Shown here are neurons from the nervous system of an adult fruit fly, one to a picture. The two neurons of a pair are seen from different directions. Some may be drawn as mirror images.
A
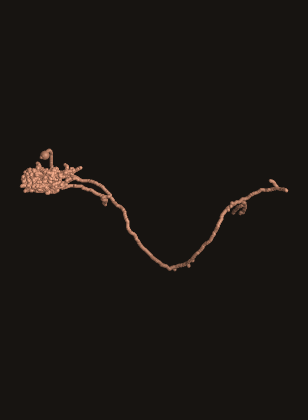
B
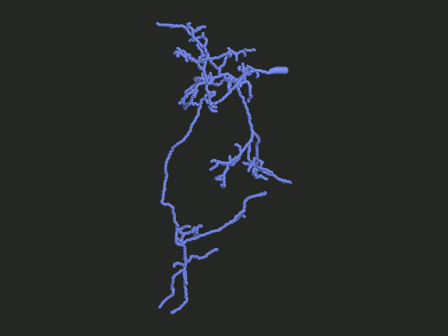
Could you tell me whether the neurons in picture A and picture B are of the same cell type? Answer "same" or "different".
different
